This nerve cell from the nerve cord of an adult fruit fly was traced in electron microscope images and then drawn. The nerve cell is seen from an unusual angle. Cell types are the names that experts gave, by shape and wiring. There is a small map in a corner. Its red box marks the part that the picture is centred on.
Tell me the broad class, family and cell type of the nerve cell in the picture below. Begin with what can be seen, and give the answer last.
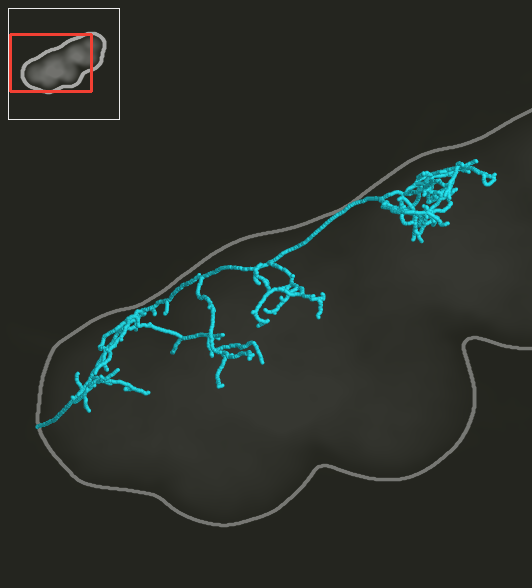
No cell body is drawn. Dozens of branch ends can be seen. This is a descending neuron. Its family is DNge. It is of cell type DNge038.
